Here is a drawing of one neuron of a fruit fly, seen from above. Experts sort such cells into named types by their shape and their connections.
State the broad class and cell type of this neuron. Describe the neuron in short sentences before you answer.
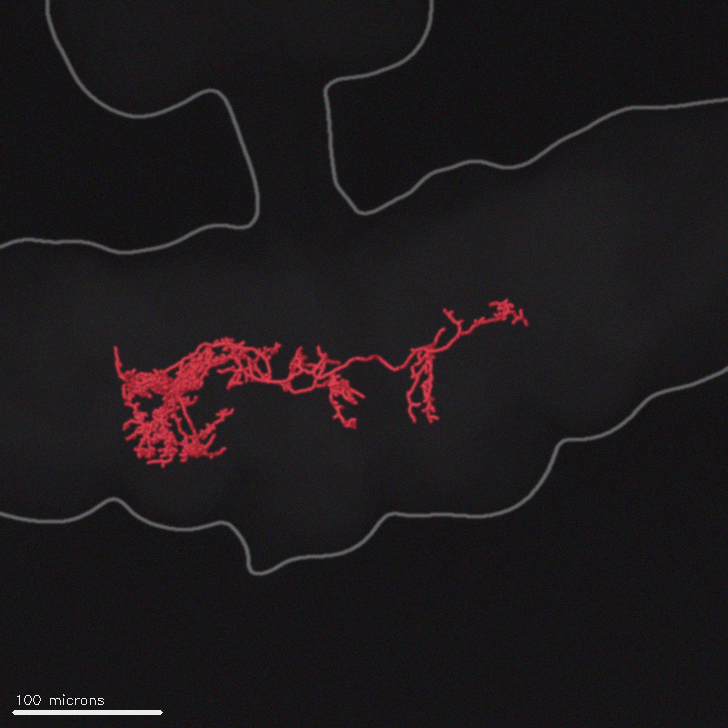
From left to right in the picture it spans about 300 microns. In this view it is wider than it is tall. Its broad class is central-brain intrinsic neuron. The cell type is AVLP032.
